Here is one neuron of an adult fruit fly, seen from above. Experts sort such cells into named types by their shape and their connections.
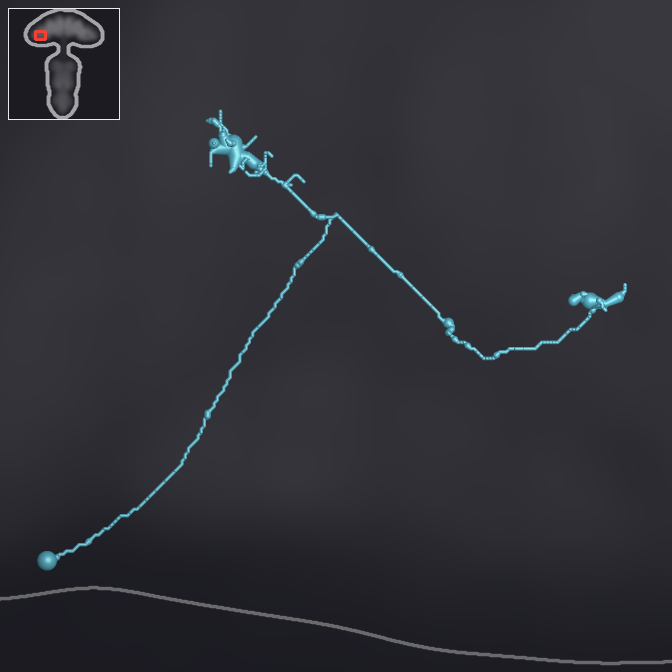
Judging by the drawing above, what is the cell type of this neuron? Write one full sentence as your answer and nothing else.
With respect to cell type, this neuron is T3.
